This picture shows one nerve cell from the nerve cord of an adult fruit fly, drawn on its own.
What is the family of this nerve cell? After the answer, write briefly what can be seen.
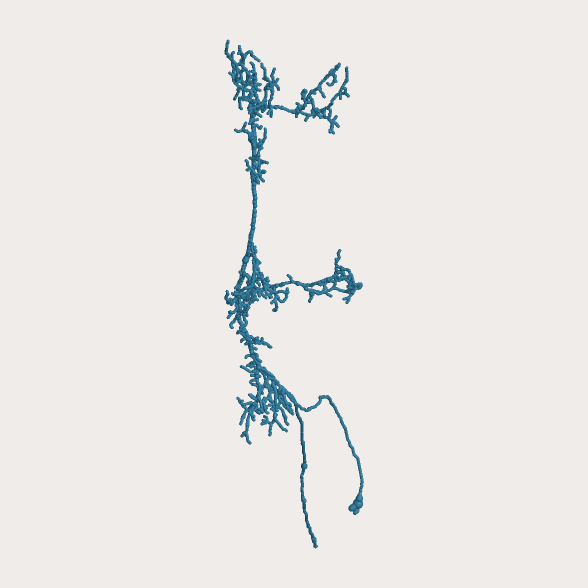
Its family is hemilineage 08B. Its broad class is ascending neuron. Dozens of branch ends can be seen. In this view it is more than twice as tall as it is wide.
